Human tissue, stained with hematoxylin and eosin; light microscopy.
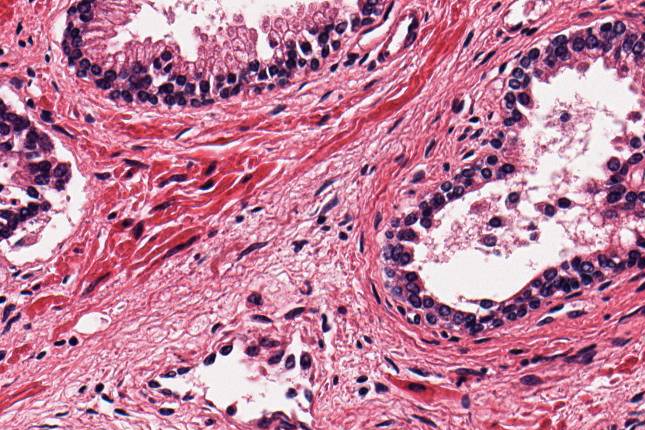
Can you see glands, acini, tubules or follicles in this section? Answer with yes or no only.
Yes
